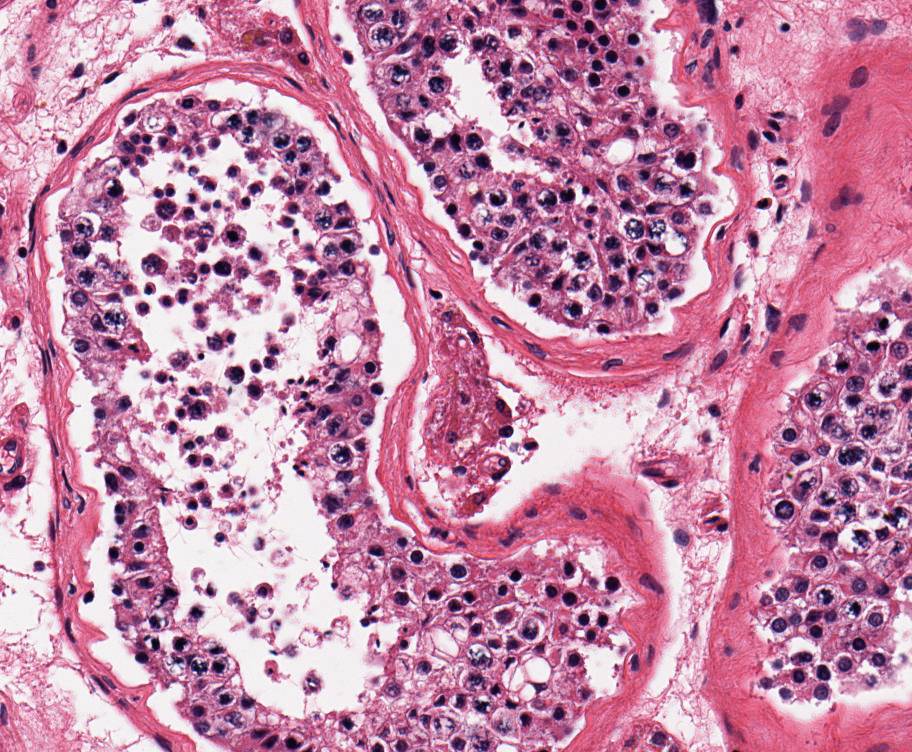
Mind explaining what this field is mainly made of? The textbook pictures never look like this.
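So these are seminiferous tubule profiles: several rounded cross-sections packed with cells, the largest filling most of the left half. Inside, the cells are stacked in several layers rather than lined up in a single row along the wall.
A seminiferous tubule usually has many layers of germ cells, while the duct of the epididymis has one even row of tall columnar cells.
Many cells are rounded, with round central nuclei and pale to clear cytoplasm.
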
